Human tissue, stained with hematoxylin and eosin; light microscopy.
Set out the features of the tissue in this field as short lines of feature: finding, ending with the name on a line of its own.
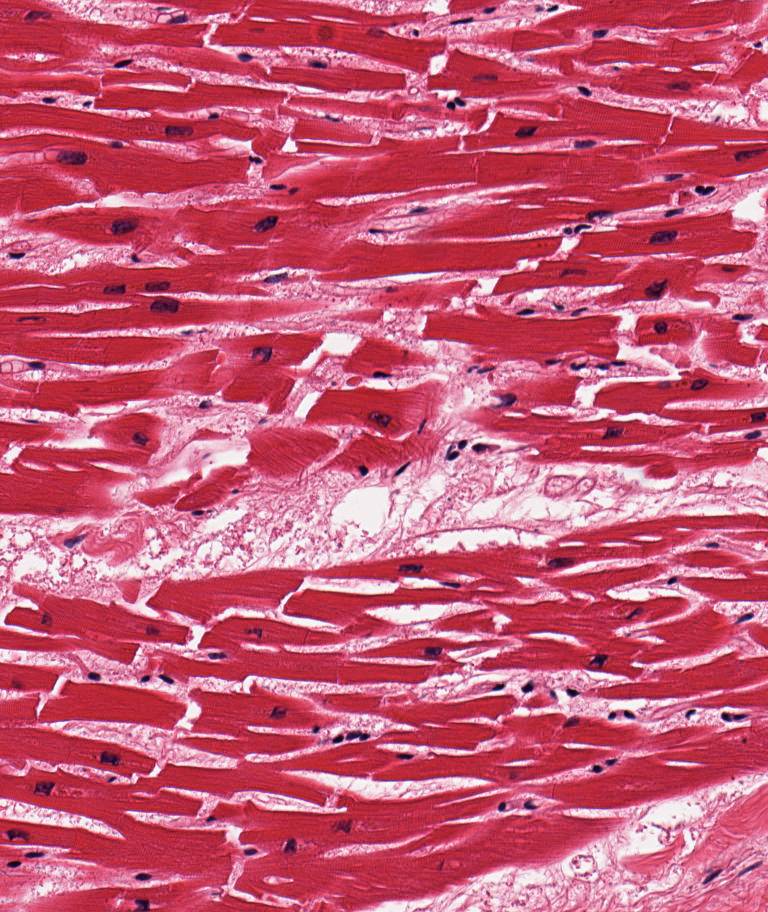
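Fibres: long, running roughly horizontally across the whole field
Branching: fibres branch and join neighbouring fibres
Cytoplasm: deep pink-red, faint cross-striations
Stroma: pale, loose, finely vacuolated band crossing the middle between upper and lower muscle groups
Name: left ventricle of the heart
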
